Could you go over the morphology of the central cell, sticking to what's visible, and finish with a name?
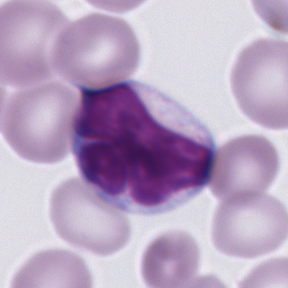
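The nucleus is folded, a deep cleft running up from its lower edge. Its chromatin is dark purple and looks condensed, and the nucleus takes up about 70% of the cell's area. The cytoplasm is very pale, nearly colourless grey-blue, and widest at the upper right. It's a large granular lymphocyte.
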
